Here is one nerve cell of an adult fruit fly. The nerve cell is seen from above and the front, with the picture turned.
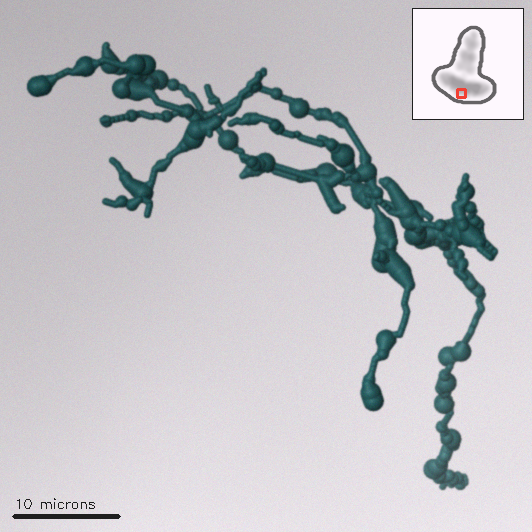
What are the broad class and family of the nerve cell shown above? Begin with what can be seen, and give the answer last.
No cell body is drawn. By the scale bar it is about 45 microns wide in this view. This is a sensory neuron entering the brain. Its family is called class gustatory.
